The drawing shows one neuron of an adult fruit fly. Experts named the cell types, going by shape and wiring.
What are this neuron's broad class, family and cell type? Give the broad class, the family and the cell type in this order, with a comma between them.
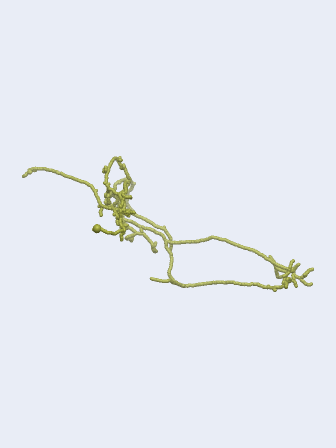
nerve-cord intrinsic neuron, hemilineage 17A, IN17A101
